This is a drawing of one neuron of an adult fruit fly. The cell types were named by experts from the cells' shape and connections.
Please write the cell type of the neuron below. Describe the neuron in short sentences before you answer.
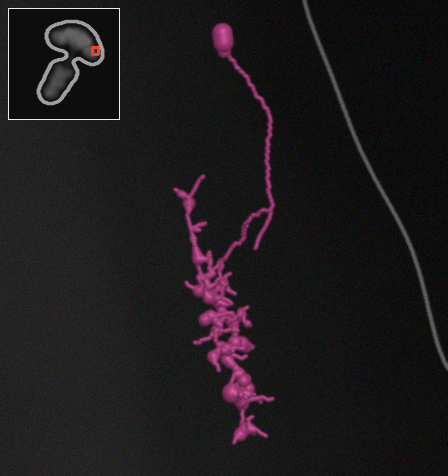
It lies in the brain. Its cell body lies at the top of the picture. This is an optic-lobe intrinsic neuron. It is of cell type Dm15.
